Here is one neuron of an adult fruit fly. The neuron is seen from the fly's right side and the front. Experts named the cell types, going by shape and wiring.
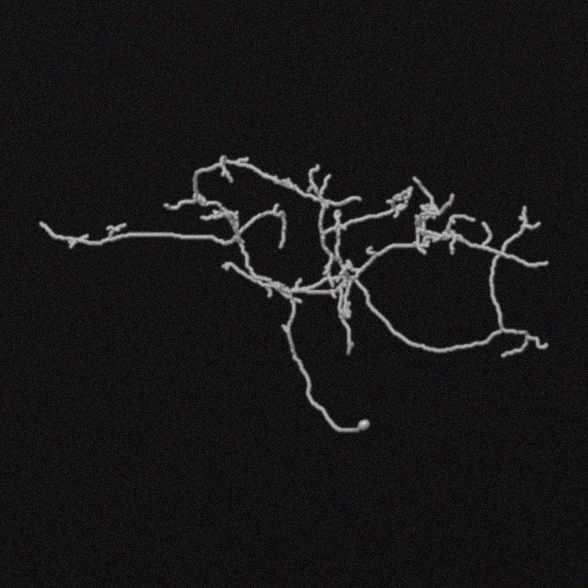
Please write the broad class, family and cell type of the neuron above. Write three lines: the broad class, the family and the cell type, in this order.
nerve-cord intrinsic neuron
hemilineage 05B
IN05B074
